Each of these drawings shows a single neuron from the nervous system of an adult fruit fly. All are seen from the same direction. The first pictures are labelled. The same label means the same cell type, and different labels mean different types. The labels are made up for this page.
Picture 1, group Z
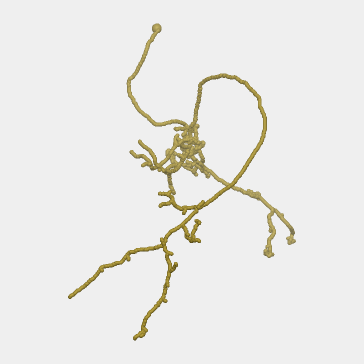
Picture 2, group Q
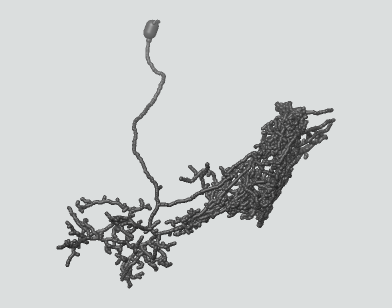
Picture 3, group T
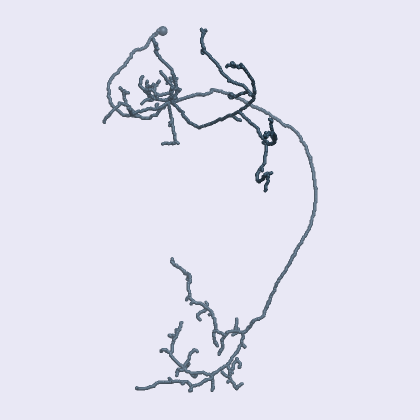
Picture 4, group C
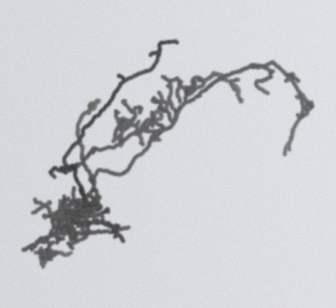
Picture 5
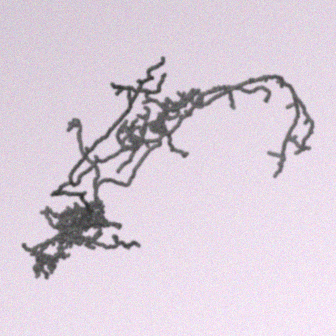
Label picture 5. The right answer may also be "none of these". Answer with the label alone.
group C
